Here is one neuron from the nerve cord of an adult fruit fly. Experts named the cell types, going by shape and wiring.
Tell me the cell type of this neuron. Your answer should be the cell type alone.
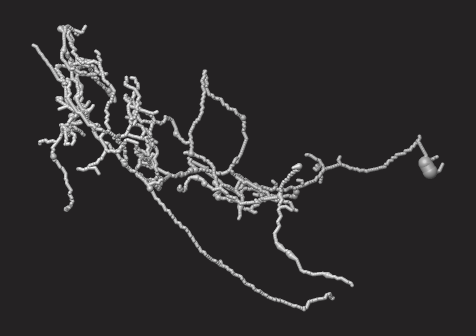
IN20A.22A083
